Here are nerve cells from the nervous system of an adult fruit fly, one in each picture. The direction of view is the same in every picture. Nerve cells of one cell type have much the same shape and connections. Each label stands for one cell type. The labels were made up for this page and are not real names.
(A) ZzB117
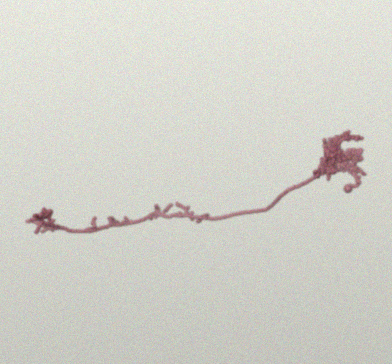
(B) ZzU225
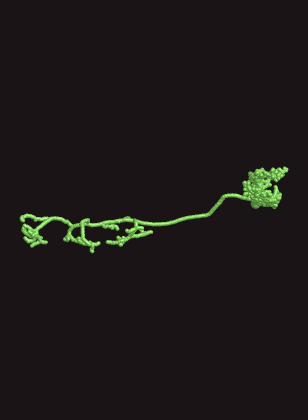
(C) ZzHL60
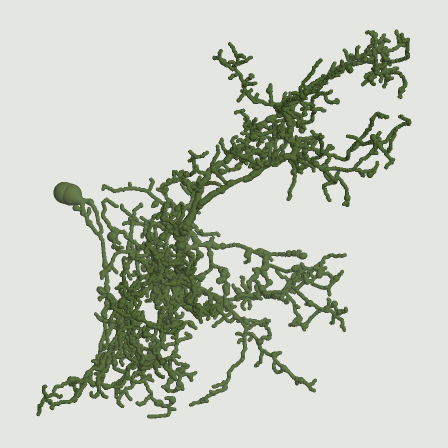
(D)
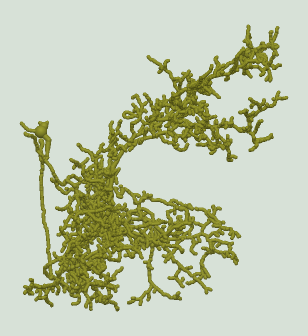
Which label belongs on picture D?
ZzHL60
